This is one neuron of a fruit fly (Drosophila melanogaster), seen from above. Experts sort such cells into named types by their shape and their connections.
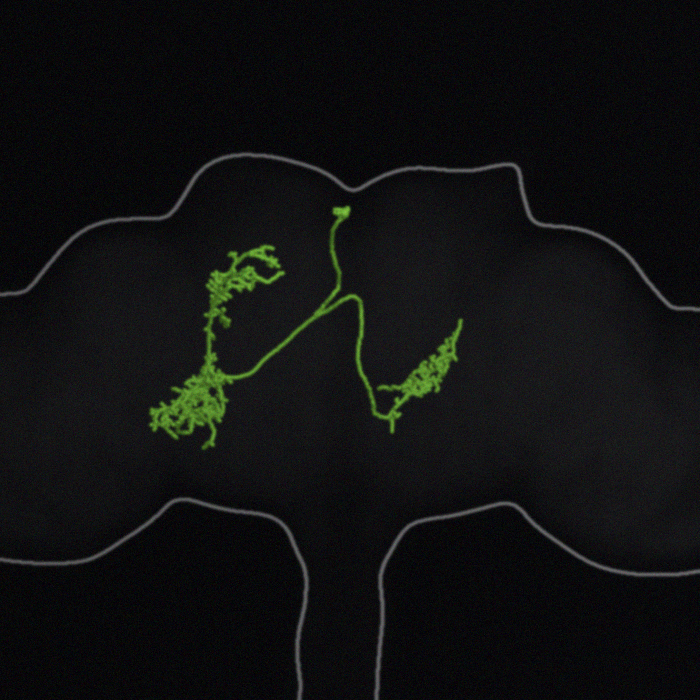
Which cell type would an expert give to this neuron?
WED080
